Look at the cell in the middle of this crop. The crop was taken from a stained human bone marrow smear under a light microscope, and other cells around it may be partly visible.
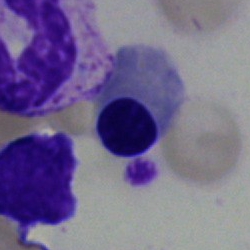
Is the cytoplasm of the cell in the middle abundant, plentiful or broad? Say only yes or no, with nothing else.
Yes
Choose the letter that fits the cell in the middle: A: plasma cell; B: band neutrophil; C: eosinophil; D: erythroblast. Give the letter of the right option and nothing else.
D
